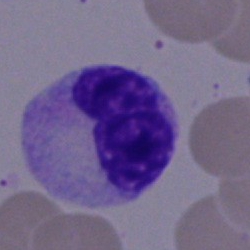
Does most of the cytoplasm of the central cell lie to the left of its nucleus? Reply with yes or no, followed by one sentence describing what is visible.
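Yes. The nucleus sits toward the right side of the cell.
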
